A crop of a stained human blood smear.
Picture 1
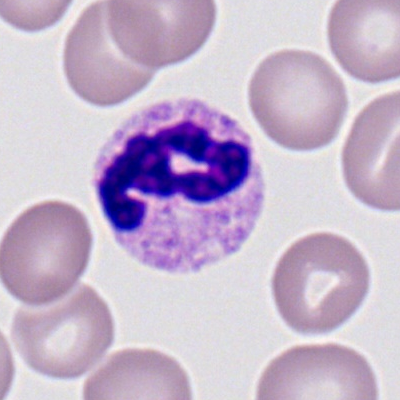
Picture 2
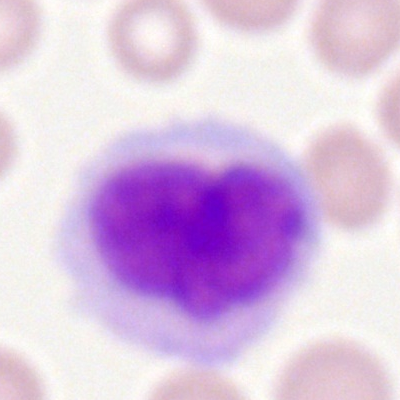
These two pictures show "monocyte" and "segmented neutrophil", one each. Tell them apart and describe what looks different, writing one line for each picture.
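The cell in picture 1 is a segmented neutrophil. The cytoplasm is evenly filled with many small purplish granules.
The cell in picture 2 is a monocyte. No distinct granules can be seen in the cytoplasm.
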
